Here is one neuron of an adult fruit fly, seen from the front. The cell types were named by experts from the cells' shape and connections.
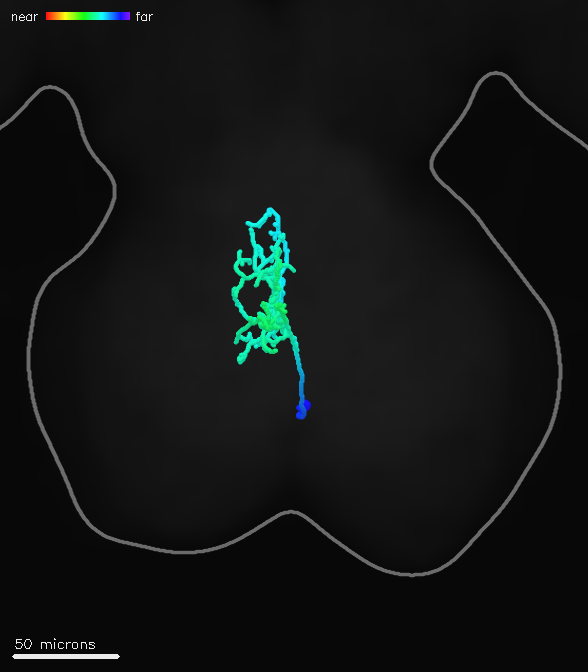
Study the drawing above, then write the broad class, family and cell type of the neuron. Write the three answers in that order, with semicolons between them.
nerve-cord intrinsic neuron; hemilineage 05B; IN05B090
